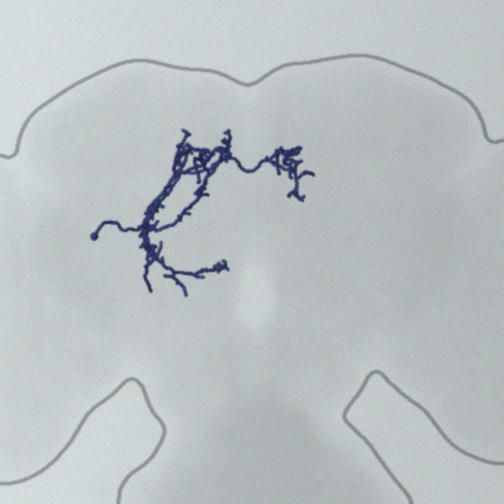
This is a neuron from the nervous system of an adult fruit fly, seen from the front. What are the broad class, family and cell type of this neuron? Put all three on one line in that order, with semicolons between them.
central-brain intrinsic neuron; hemilineage CREl1; CRE066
